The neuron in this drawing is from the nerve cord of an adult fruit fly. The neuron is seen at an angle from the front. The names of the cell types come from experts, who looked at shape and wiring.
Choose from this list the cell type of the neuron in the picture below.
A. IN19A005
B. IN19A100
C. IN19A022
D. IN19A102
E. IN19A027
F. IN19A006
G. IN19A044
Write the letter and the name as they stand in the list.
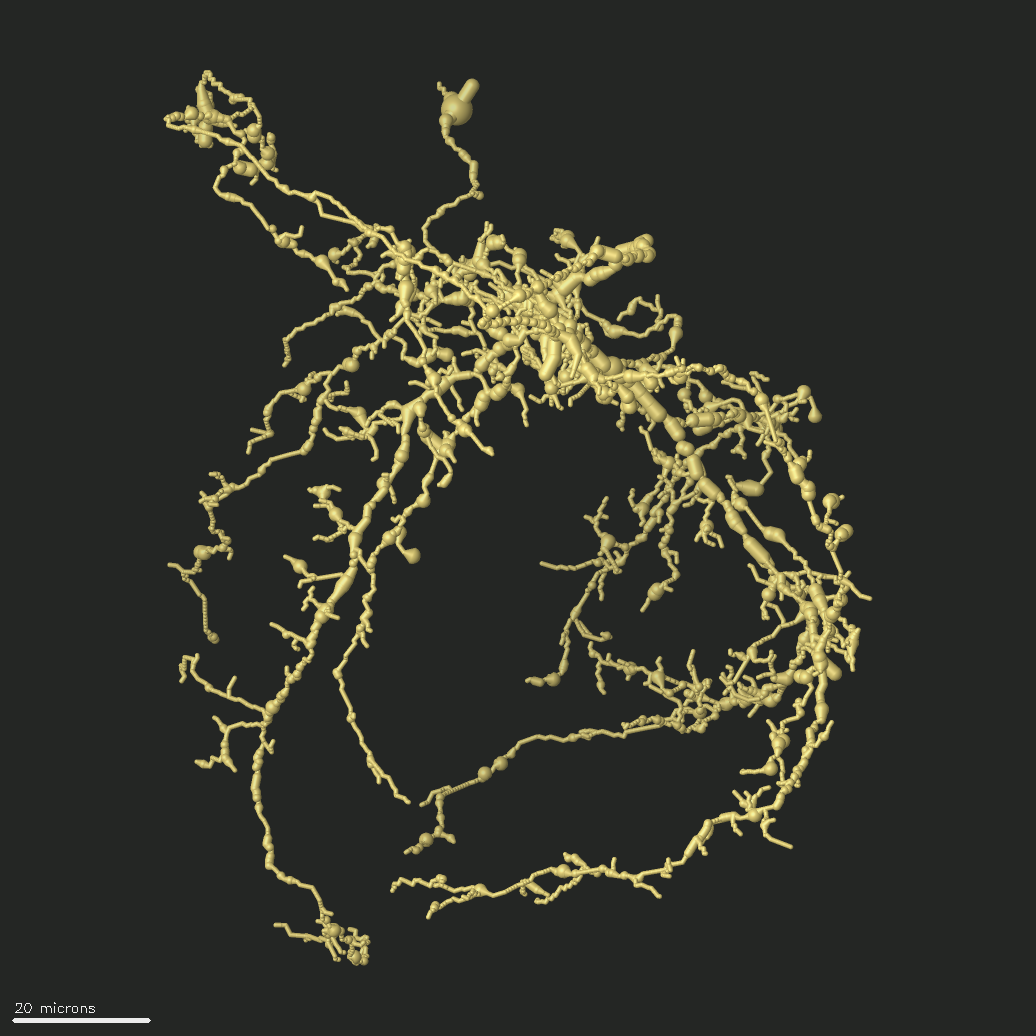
E. IN19A027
